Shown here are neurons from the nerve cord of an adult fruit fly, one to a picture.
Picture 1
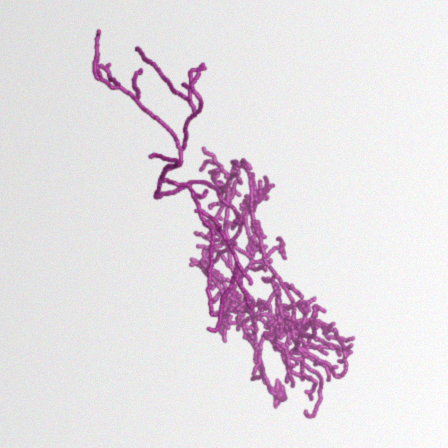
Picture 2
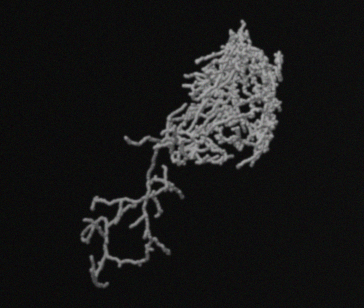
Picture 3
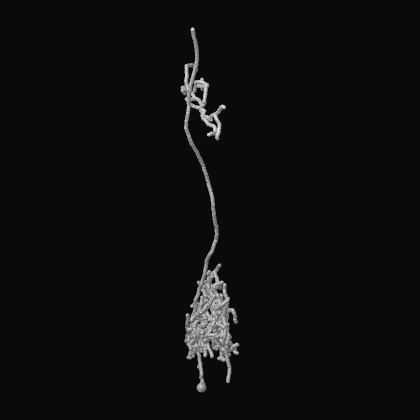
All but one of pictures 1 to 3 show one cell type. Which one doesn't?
2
